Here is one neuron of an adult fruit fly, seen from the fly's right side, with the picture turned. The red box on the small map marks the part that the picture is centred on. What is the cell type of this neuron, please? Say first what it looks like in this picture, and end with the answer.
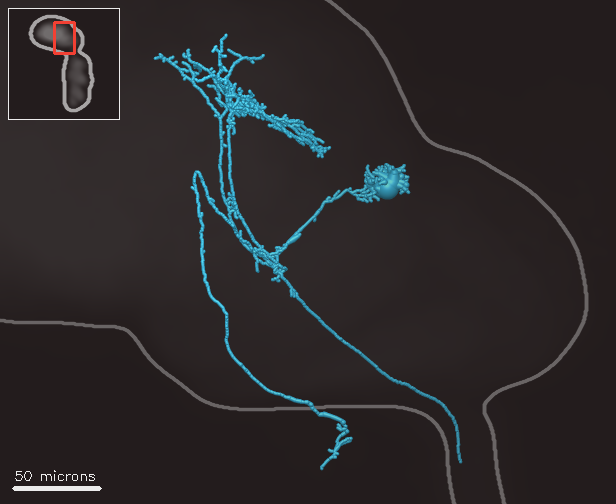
By the scale bar it is about 250 microns tall in this view. Dozens of branch ends can be seen. Its cell type is CAPA.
